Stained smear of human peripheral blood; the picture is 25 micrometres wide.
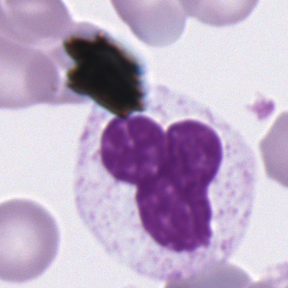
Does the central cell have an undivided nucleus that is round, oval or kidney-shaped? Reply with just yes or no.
No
